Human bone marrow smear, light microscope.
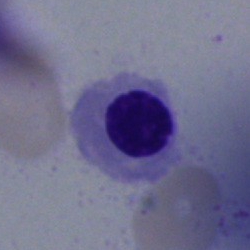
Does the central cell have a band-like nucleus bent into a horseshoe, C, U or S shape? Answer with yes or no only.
No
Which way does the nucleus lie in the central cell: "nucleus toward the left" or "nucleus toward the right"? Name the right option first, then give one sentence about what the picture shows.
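Nucleus toward the right. The cytoplasm is wider on the lower-left side, so the nucleus sits toward the upper right.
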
